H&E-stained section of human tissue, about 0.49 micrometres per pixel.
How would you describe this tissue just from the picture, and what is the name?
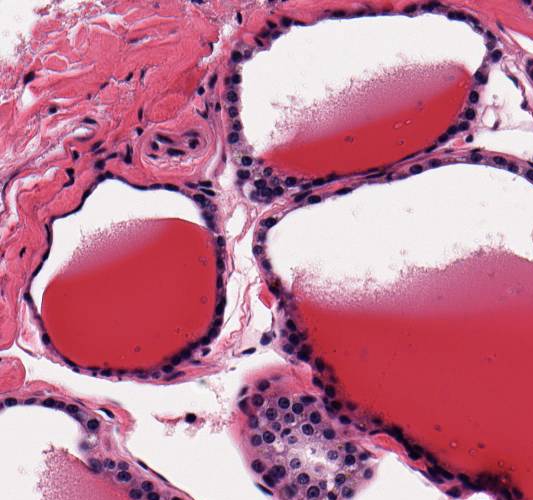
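Few large rounded follicles, filled with homogeneous pink-red material, occupy most of the field. Lining: single layer of flattened to low cuboidal cells, nuclei small and dark. Bottom centre: compact cell group, nuclei round and evenly spaced, cytoplasm pale pink. Upper left corner: dense pink fibrous connective tissue in wavy bundles. Tissue: thyroid.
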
